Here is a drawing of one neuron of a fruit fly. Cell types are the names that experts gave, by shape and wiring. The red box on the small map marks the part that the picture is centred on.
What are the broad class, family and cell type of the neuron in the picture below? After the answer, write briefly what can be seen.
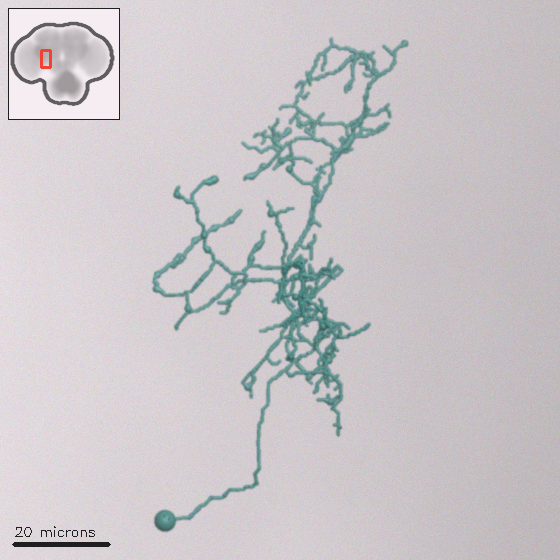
It is a central-brain intrinsic neuron. The family is hemilineage WEDa1. The cell type is SAD023. By the scale bar it is about 100 microns tall in this view. The picture shows dozens of branch ends.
